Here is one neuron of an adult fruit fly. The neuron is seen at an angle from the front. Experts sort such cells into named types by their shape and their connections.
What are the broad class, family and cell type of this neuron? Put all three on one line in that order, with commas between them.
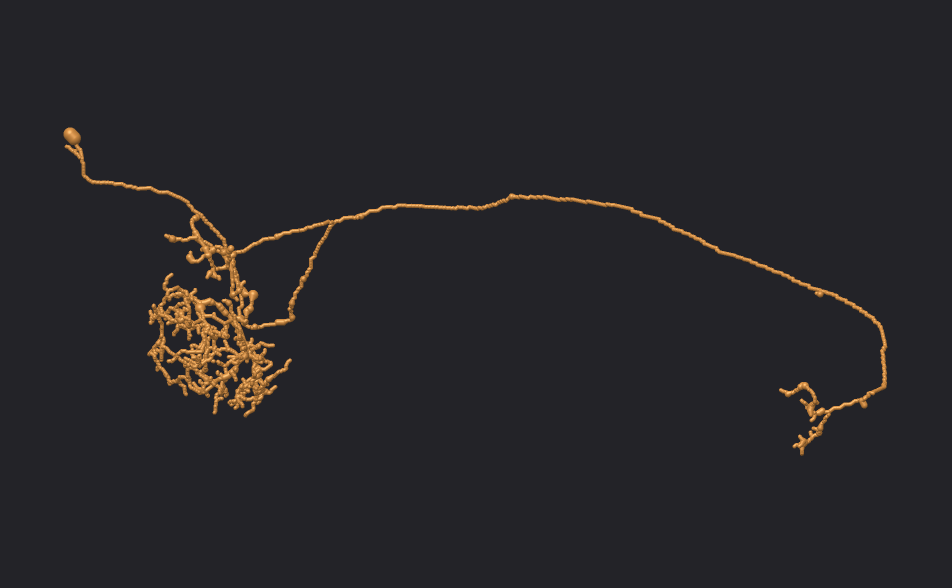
central-brain intrinsic neuron, hemilineage VLPl&d1_lateral, AVLP262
